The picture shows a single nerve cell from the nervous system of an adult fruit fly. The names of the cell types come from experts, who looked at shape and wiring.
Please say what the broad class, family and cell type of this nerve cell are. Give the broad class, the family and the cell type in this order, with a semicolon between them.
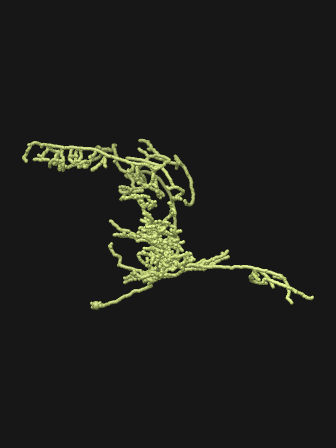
nerve-cord intrinsic neuron; hemilineage 08B; IN08B004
